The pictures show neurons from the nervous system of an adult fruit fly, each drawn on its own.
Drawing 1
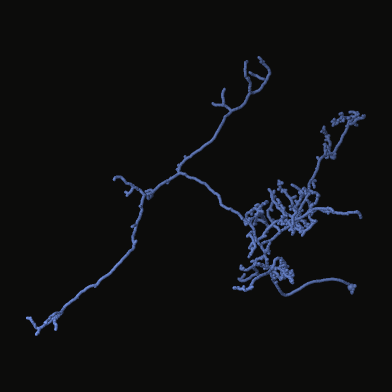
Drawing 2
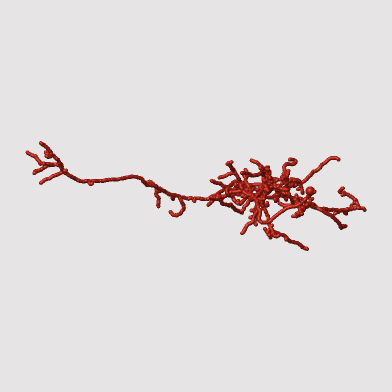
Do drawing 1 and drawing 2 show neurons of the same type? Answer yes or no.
yes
